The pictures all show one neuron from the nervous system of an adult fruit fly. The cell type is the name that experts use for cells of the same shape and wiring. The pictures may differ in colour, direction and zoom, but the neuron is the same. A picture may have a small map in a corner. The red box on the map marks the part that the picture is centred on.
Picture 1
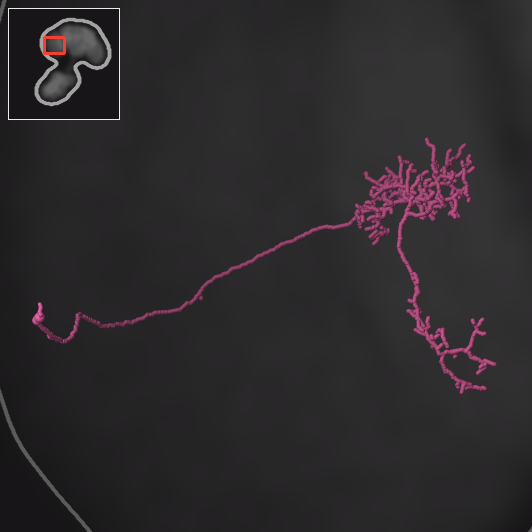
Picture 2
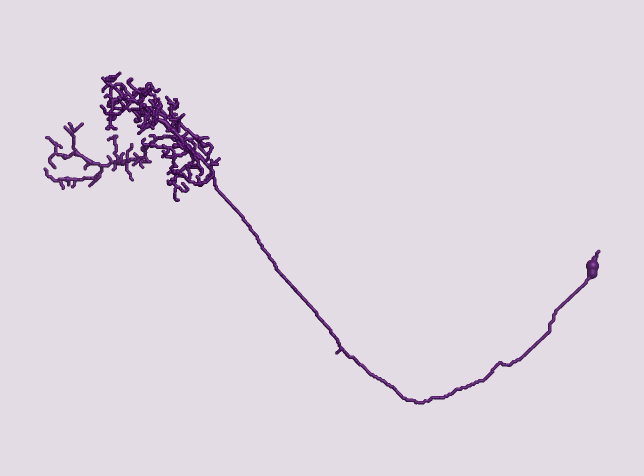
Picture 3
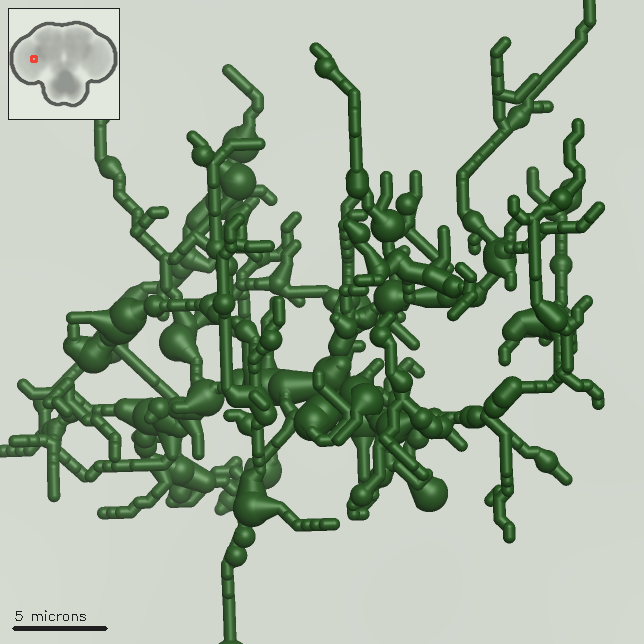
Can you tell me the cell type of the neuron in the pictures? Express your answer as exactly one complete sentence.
For this neuron, the cell type is Tm24.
